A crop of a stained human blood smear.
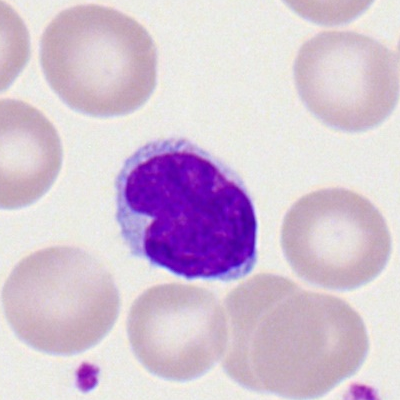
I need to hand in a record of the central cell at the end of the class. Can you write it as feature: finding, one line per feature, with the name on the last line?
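Shape: nucleus kidney-shaped, with a single notch cut into its left side
Extent: nucleus fills most of the cell
Chromatin: dense and dark purple throughout
Cytoplasm: narrow pale blue rim, widest on the left beside the notch
Verdict: lymphocyte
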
